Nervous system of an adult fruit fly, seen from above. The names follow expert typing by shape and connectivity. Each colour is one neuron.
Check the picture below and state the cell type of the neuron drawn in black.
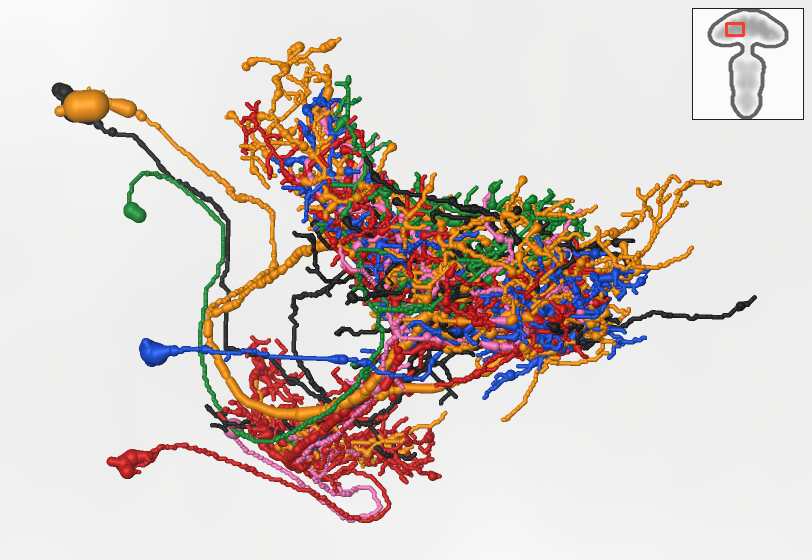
SLP341_a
